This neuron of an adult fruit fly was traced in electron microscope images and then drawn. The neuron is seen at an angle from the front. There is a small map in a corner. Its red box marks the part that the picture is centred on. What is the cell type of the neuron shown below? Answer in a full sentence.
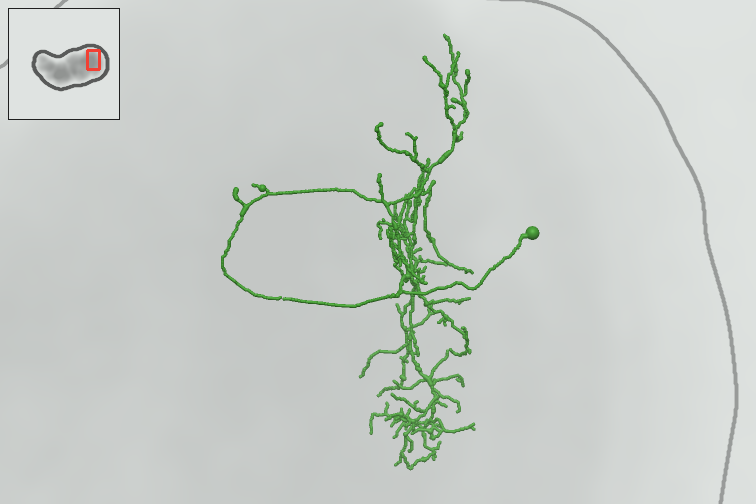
The cell type is AVLP225_b1.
